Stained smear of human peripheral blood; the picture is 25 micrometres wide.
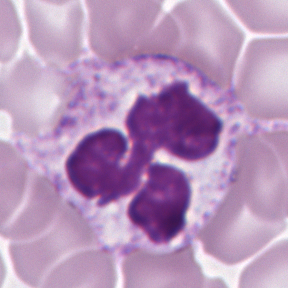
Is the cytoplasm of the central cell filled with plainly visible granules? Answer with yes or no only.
Yes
